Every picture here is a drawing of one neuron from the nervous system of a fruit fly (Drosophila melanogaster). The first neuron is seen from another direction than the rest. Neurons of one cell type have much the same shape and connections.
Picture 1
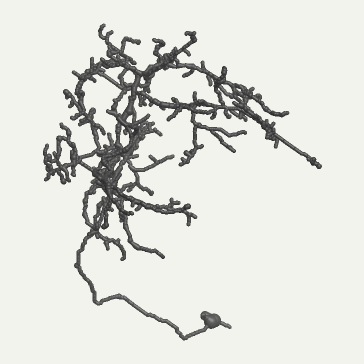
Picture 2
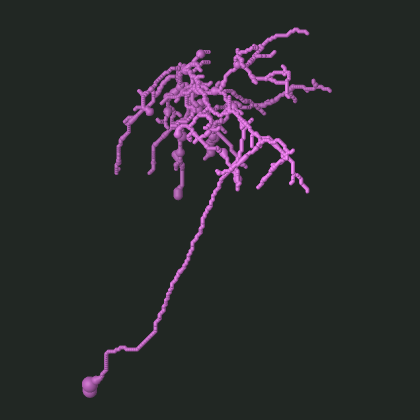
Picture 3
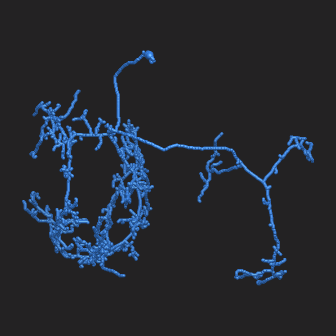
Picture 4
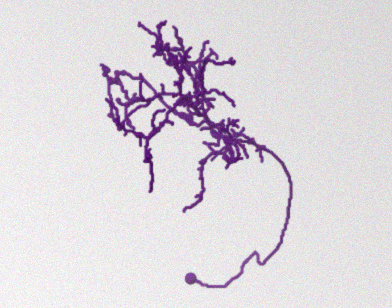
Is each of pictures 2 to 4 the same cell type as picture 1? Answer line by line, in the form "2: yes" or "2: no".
2: no
3: no
4: yes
